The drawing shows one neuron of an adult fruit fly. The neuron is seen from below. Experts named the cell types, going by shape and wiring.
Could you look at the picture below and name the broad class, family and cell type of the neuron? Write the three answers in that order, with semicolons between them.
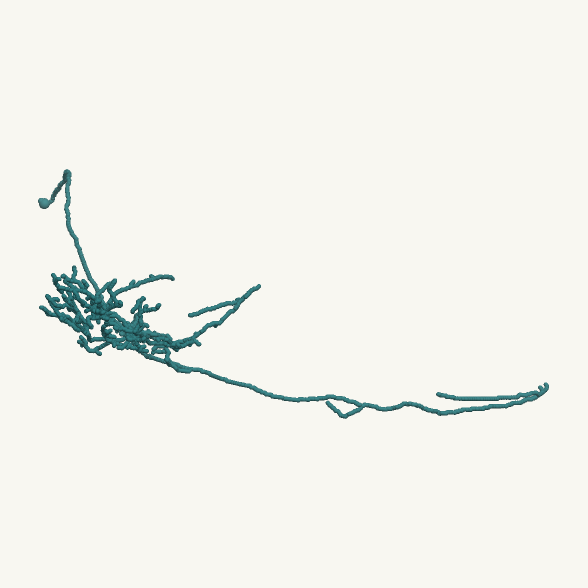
nerve-cord intrinsic neuron; hemilineage 23B; IN23B089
